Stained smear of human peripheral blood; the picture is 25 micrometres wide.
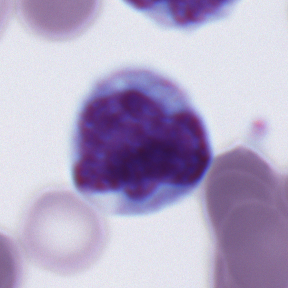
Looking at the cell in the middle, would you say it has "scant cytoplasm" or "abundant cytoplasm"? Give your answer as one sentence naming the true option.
In this cell, the cytoplasm is scant.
